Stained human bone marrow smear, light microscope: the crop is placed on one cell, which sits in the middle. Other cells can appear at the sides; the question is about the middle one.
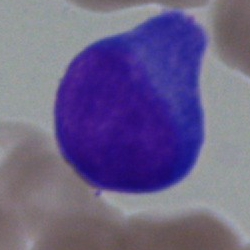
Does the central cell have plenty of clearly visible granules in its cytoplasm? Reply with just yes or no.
No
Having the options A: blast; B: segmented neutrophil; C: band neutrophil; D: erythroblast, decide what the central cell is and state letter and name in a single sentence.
Option A, which names the central cell as a blast, is correct.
